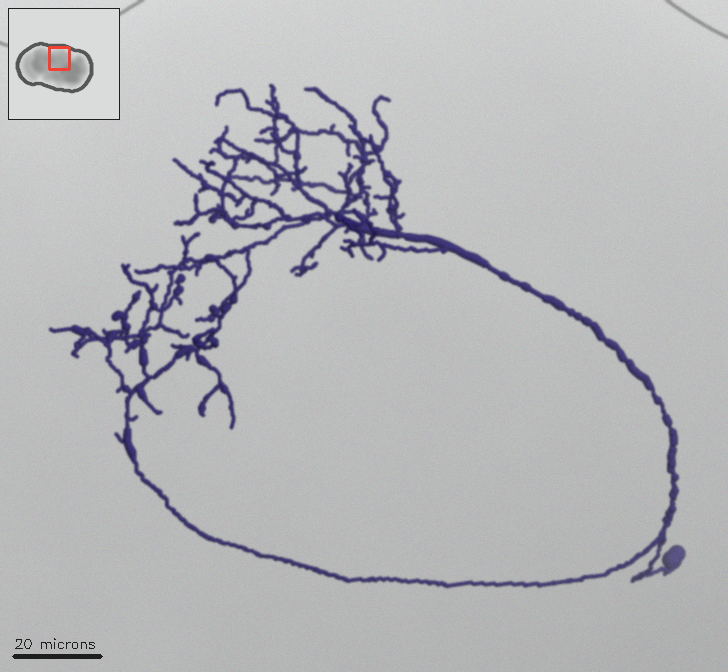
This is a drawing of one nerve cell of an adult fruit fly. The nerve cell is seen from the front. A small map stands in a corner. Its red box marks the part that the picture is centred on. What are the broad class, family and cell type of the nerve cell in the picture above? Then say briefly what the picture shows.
Its broad class is central-brain intrinsic neuron. The family is hemilineage VLPl&p1_posterior. Its cell type is SMP562. The cell body is at the lower right of the picture. By the scale bar it is about 150 microns wide in this view. The picture shows dozens of branch ends.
